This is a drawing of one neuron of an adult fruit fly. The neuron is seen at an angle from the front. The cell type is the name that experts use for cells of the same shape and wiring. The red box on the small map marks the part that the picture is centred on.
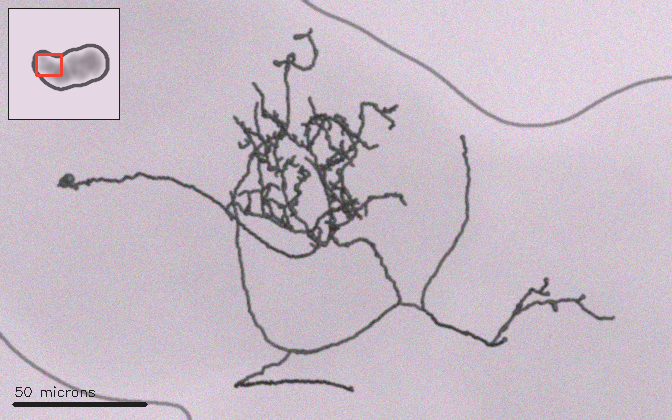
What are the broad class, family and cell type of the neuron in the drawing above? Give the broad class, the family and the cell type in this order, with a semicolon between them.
nerve-cord intrinsic neuron; hemilineage 12B; IN12B054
